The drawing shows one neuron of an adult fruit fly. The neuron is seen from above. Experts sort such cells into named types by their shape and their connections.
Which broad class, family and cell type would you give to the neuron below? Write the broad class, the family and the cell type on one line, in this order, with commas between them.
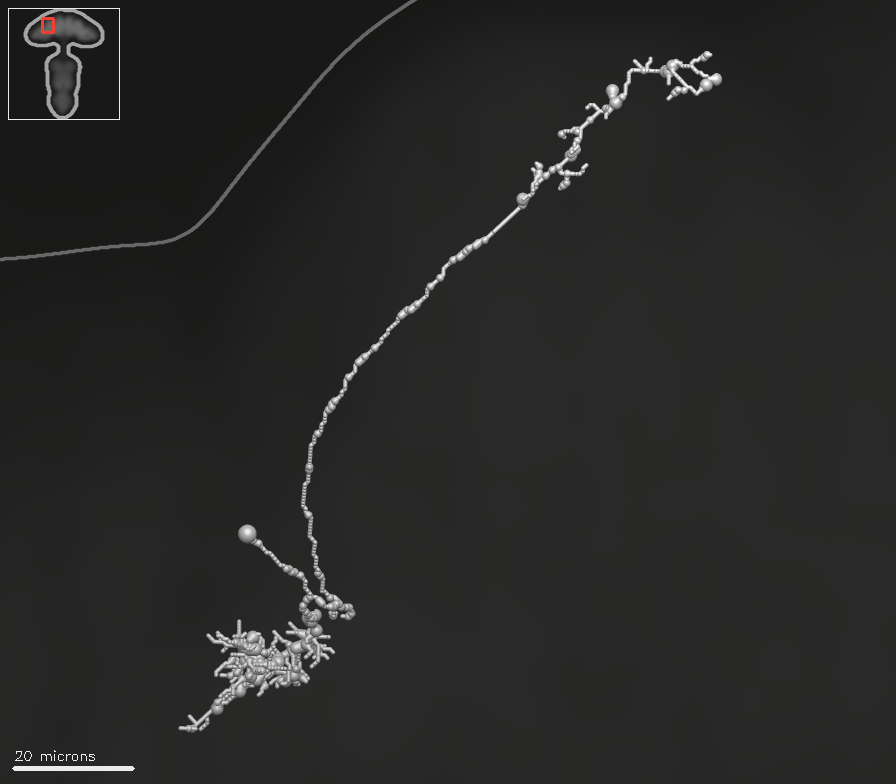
visual projection neuron, hemilineage VPNd2, LC10e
